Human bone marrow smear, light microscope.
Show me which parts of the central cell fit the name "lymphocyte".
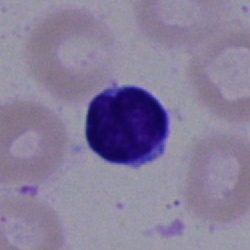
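That one's a lymphocyte. Its nucleus fills almost the whole cell, the chromatin stains a dense, deep purple, and the cytoplasm is only a thin pale bluish rim, mostly along the lower right edge. The outline is roughly round, though a few of its edges are slightly flattened and angular.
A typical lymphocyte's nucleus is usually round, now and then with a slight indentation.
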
